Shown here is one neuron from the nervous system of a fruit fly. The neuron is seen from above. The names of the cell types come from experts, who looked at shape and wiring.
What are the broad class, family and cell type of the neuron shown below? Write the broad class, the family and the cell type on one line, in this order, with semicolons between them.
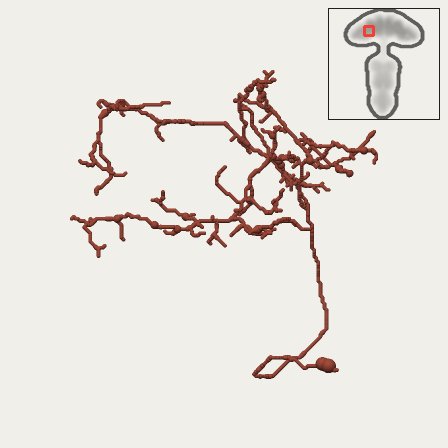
central-brain intrinsic neuron; hemilineage VLPp&l1_anterior; LHPV2c1_a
